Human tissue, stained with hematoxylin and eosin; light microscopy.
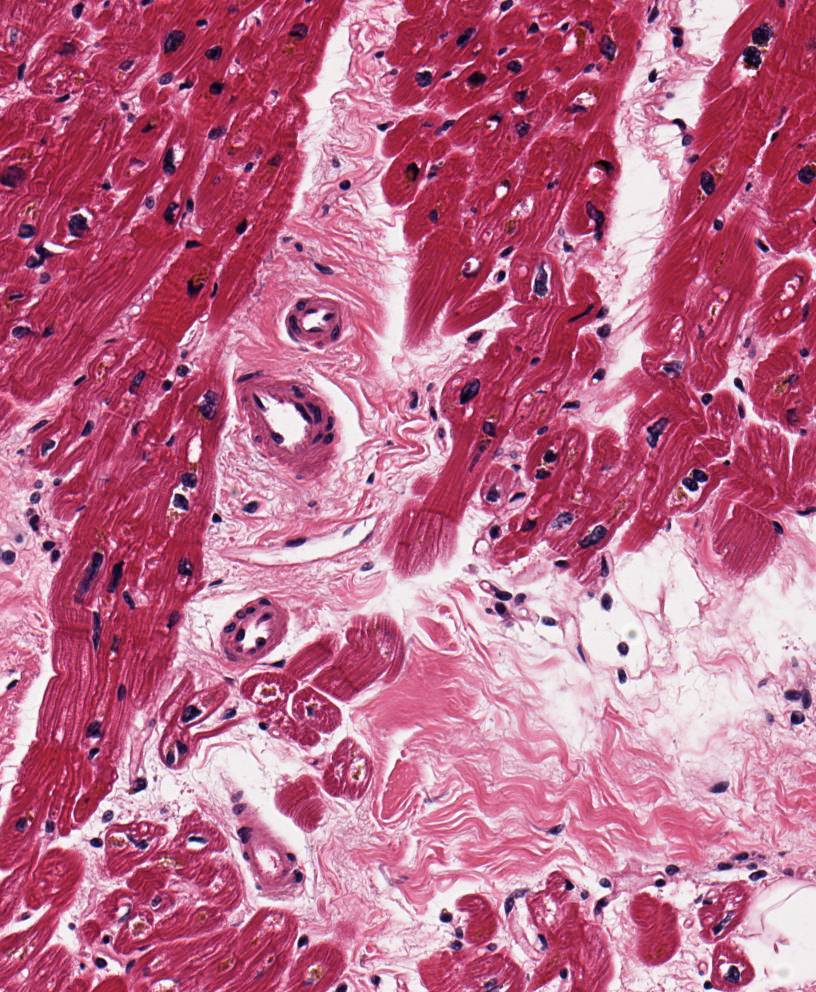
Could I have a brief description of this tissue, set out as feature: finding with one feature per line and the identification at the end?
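Striations: fine and transverse, along the lengthwise-cut fibres on the left
Nuclei: one per fibre, oval, central, it seems
Granules: small, golden-brown, clustered beside many nuclei
Collagen: pale pink and wavy, filling a broad central and lower-right connective zone between muscle bundles
Tissue: left ventricle of the heart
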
